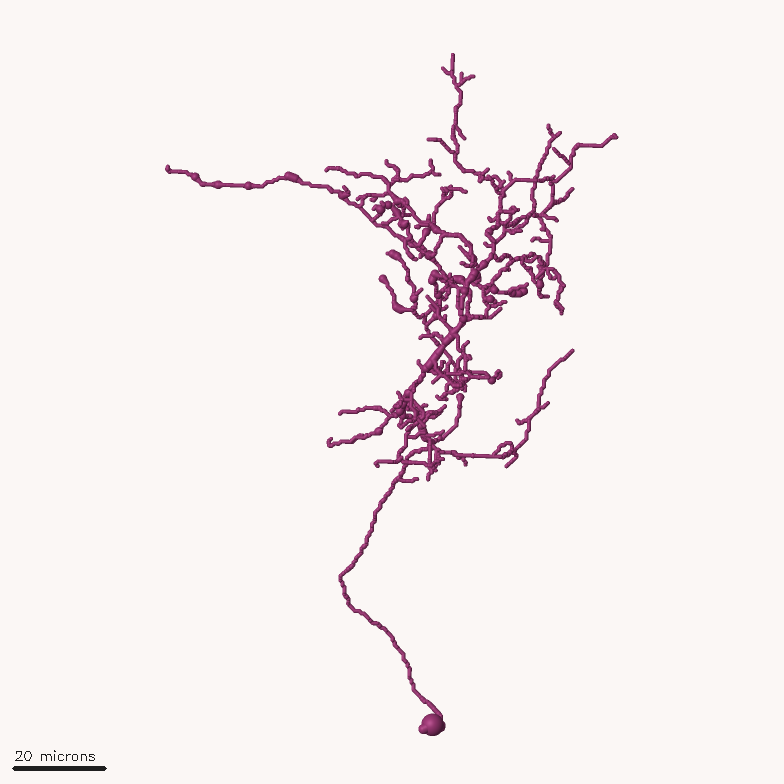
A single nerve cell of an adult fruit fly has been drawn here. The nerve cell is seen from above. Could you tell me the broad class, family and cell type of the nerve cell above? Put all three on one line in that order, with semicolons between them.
central-brain intrinsic neuron; hemilineage DM4_dorsal; SMP406_e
